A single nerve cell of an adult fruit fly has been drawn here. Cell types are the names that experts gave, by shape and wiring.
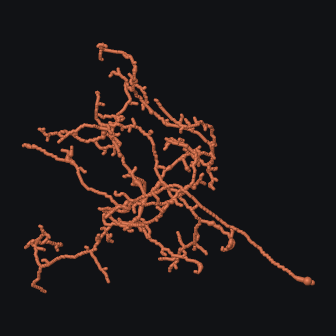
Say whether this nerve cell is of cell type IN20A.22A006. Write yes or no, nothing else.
no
